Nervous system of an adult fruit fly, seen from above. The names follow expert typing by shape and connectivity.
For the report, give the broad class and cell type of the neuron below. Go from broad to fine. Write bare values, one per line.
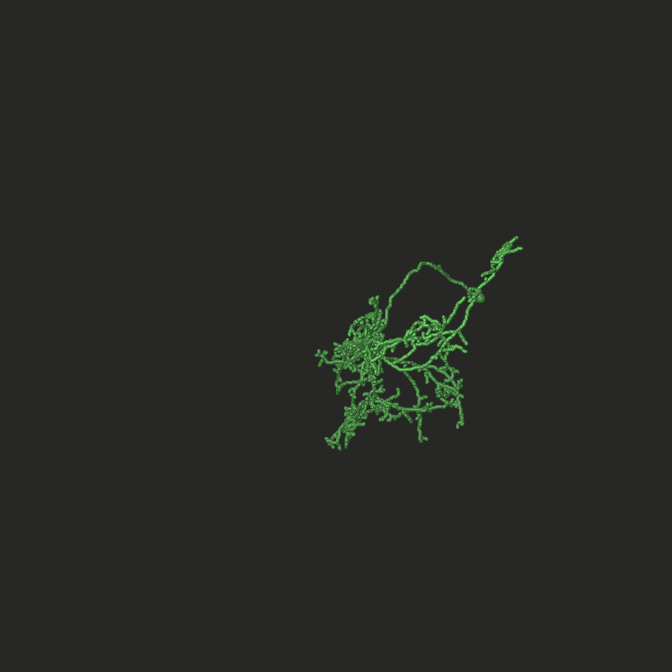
central-brain intrinsic neuron
GNG305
